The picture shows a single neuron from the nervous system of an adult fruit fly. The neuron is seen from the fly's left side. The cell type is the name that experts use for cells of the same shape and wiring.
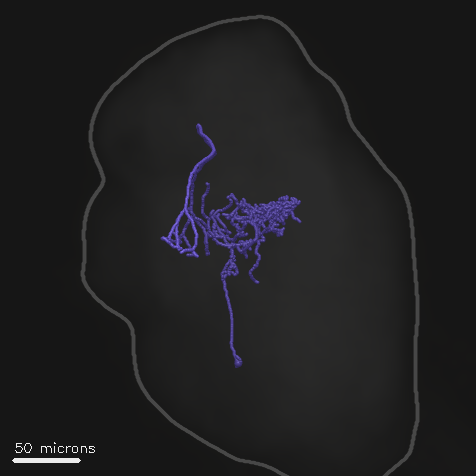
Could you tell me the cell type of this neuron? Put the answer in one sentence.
The cell type is AVLP325_b.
